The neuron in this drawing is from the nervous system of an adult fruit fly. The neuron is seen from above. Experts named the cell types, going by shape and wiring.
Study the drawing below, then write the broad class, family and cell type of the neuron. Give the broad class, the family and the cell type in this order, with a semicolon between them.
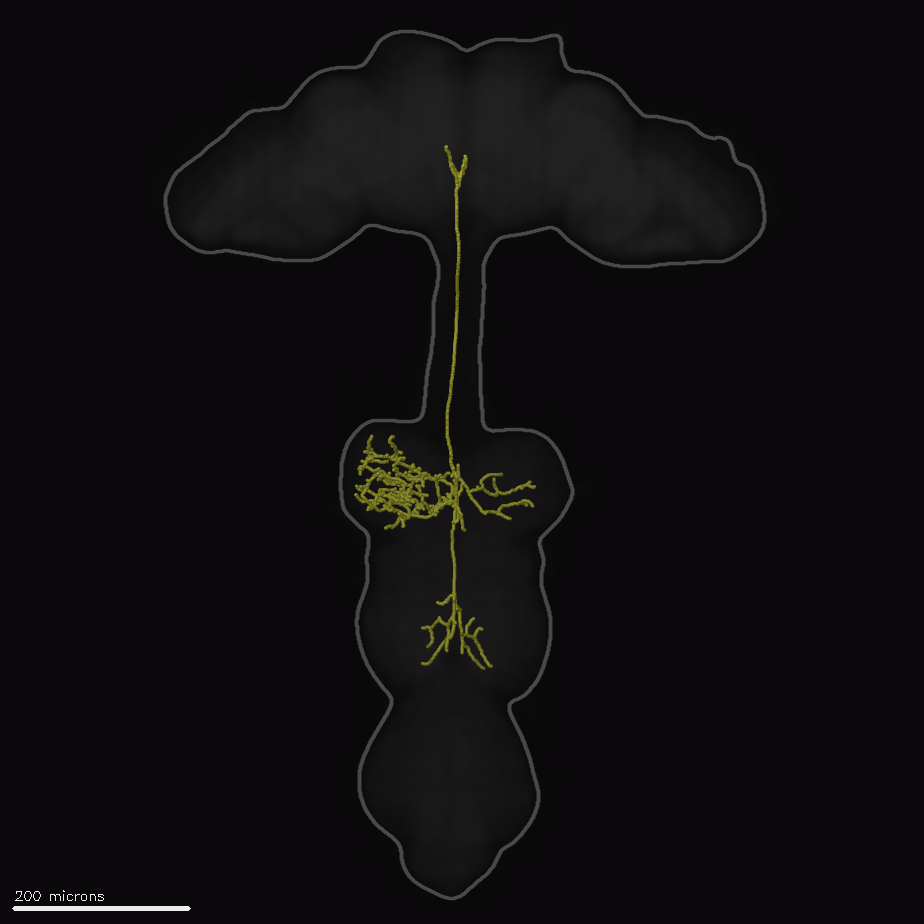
ascending neuron; hemilineage 05B; AN05B100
